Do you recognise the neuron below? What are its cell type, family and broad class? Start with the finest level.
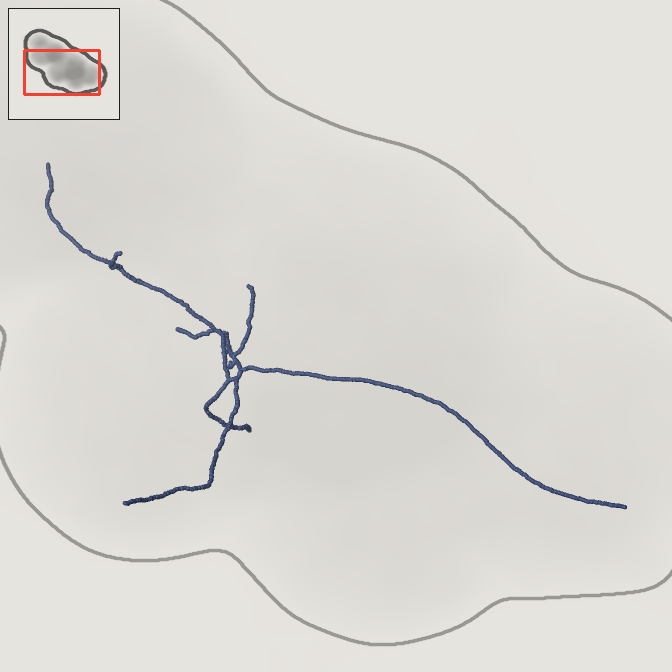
SApp13; class mechanosensory proprioceptive; sensory neuron ascending to the brain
